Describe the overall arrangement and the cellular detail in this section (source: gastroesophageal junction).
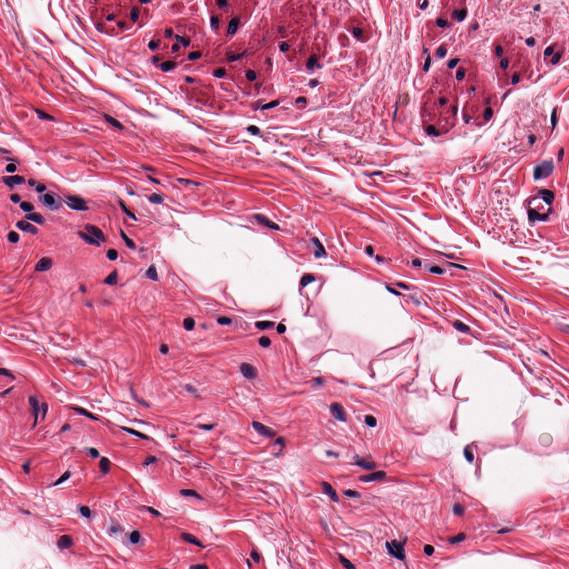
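Beginning at the top right, bundles of smooth muscle are cut in cross-section, and their cells have deeper red cytoplasm than the fibrous tissue below. Moving to the lower left, wavy pink fibres carry scattered dark nuclei, most of them elongated and stained dark purple.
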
